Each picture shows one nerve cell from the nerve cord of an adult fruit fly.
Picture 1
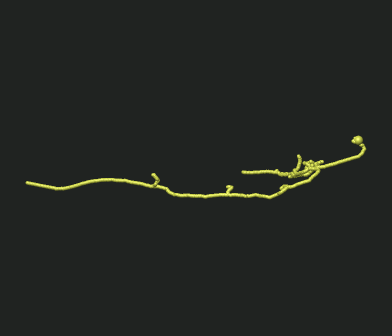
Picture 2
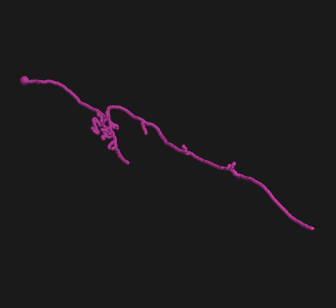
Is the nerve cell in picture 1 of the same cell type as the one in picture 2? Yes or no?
yes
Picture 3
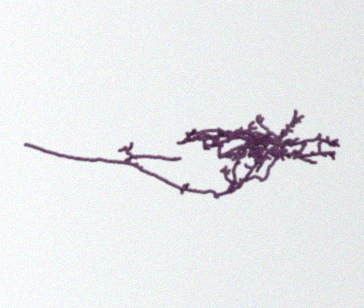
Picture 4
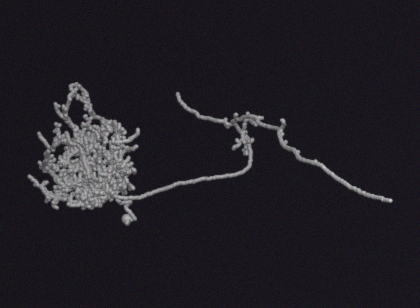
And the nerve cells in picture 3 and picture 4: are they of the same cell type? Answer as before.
no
